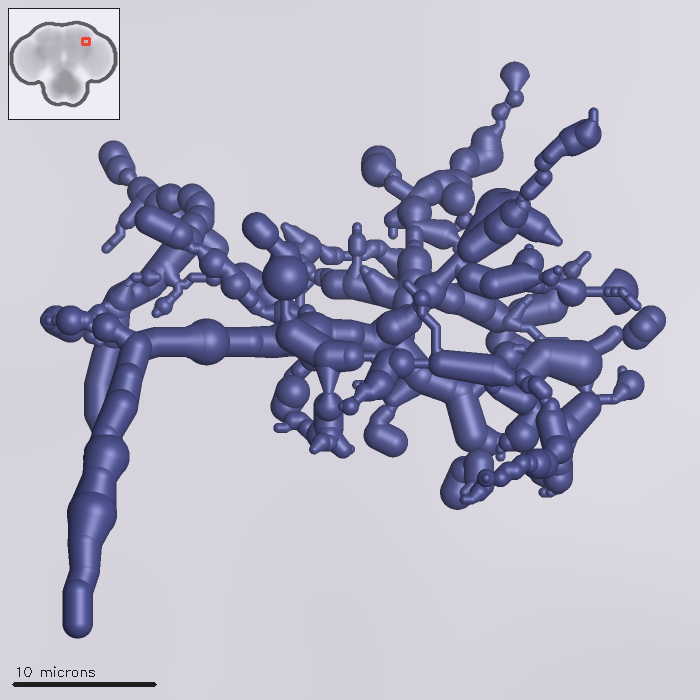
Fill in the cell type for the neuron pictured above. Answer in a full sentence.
The cell type is VP1d+VP4_l2PN2.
